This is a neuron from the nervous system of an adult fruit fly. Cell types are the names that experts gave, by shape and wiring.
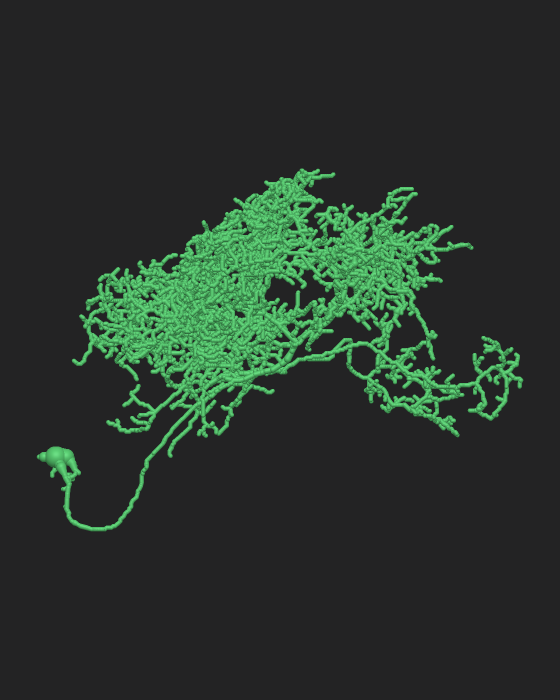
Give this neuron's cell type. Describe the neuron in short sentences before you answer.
The picture shows more than a hundred branch ends. In this view it is wider than it is tall. This is a central-brain intrinsic neuron. Its cell type is LHCENT1.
